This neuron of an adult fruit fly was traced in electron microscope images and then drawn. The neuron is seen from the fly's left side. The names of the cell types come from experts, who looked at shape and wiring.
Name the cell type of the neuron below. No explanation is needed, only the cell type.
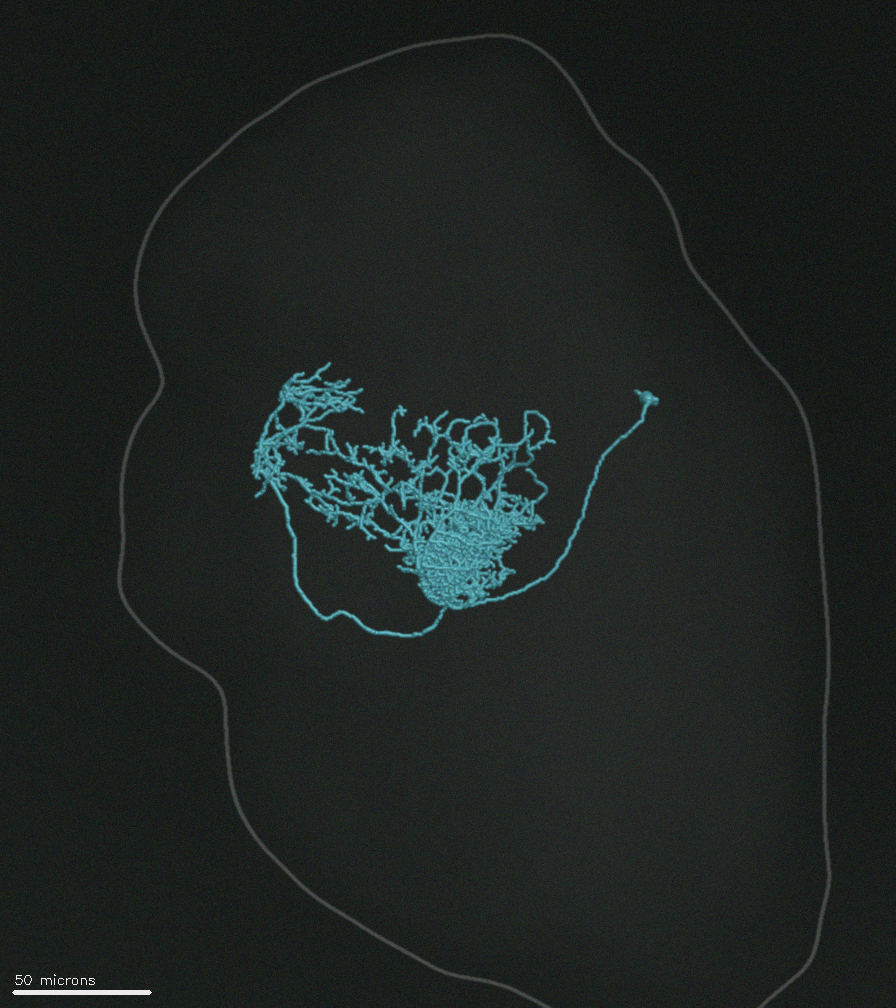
AVLP479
